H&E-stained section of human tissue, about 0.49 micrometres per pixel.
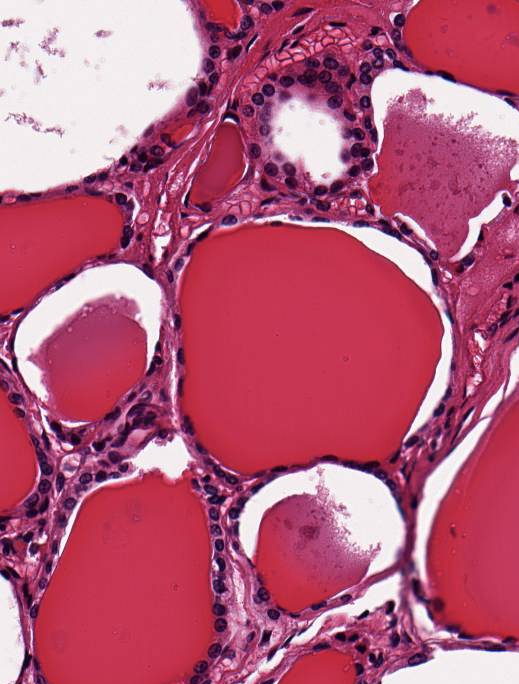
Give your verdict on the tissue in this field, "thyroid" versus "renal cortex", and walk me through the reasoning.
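This is thyroid, not renal cortex. What decides it is that most follicles are filled with homogeneous, deeply eosinophilic colloid. A single layer of flattened to low cuboidal epithelial cells lines the follicles, with small, round, dark, evenly spaced nuclei. Near the top centre, one small follicle has taller cuboidal lining cells around a mostly empty lumen.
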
